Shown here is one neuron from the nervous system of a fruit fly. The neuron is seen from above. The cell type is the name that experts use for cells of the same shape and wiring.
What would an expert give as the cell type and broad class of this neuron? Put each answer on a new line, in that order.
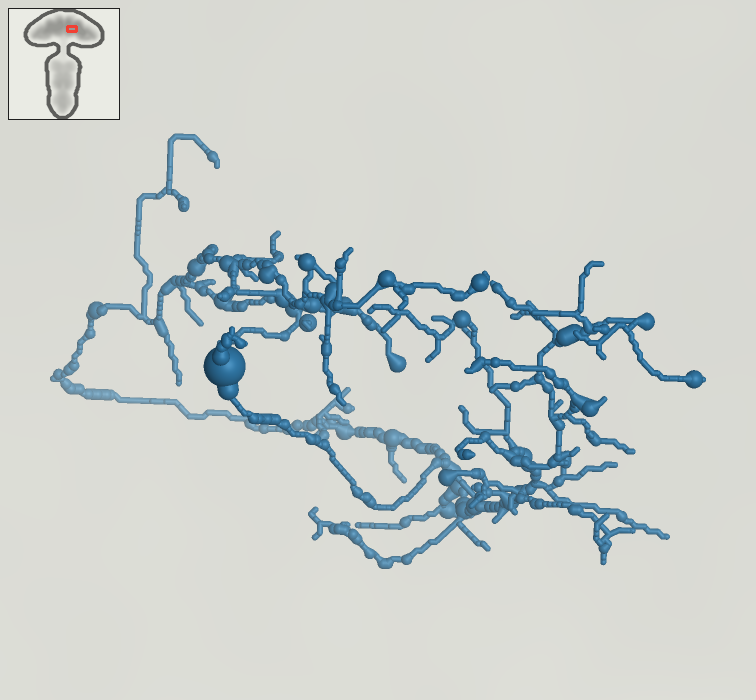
CB4023
central-brain intrinsic neuron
